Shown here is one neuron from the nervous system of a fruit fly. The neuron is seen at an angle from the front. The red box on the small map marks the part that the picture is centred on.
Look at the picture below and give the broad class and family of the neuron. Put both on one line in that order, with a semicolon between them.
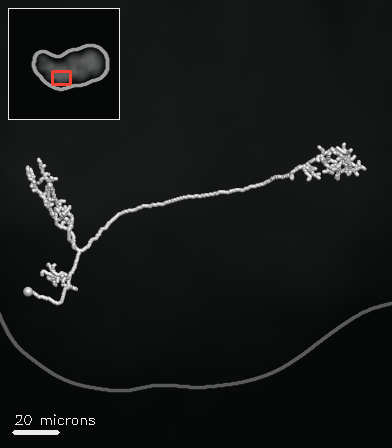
optic-lobe intrinsic neuron; TmY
